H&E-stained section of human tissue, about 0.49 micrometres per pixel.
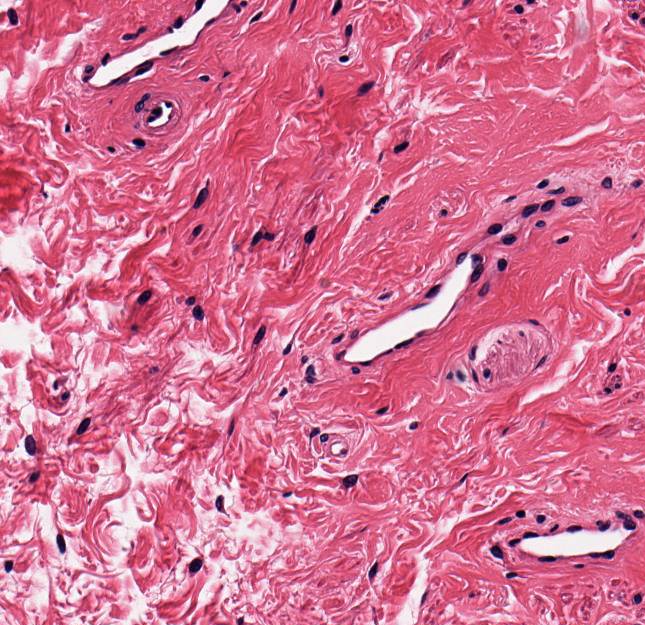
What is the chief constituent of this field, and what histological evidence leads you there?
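Dense connective tissue makes up the whole field, with no epithelium. Sparse, small, dark nuclei, mostly spindle-shaped or oval, lie singly between collagen bundles; smooth muscle would usually show densely nucleated bundles instead. Three thin-walled vessels with empty slit-like lumens lie top left, centre and bottom right, and a small thick-walled vessel with a tiny lumen lies upper left.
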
